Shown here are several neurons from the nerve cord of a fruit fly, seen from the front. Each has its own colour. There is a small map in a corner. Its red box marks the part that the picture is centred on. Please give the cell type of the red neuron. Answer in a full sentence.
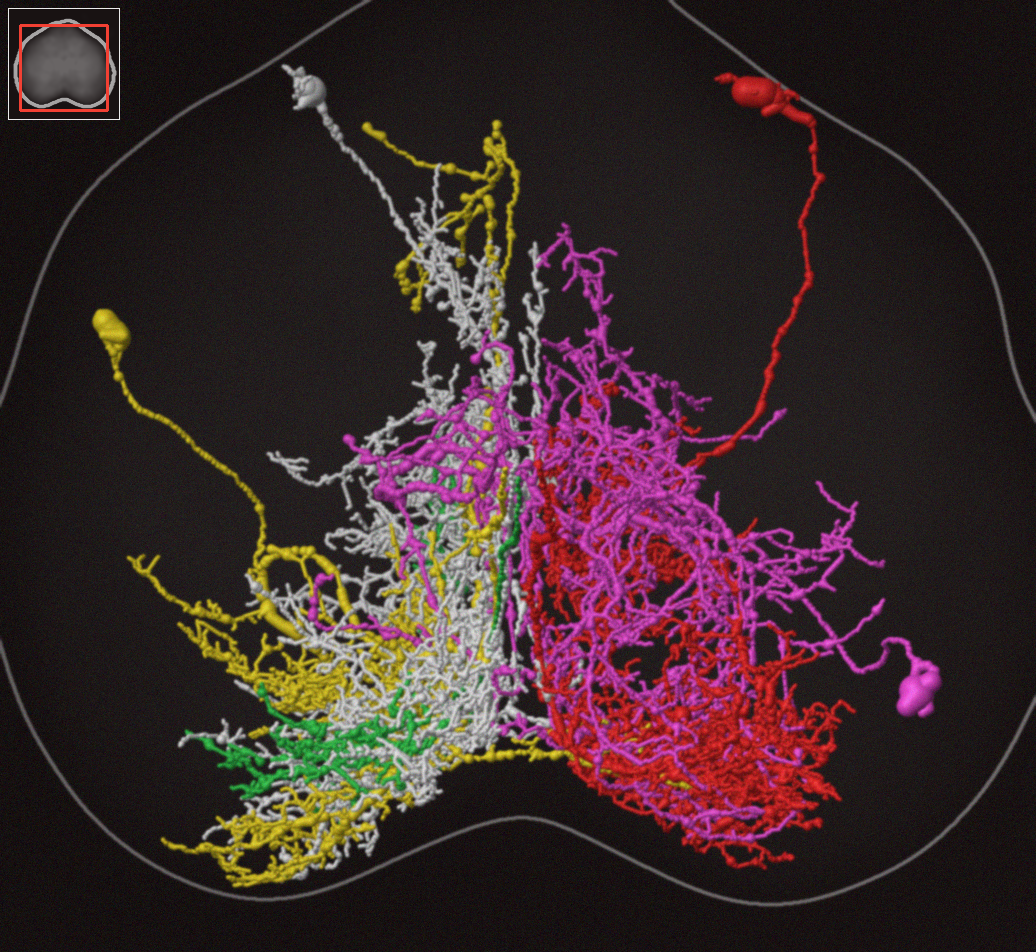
The cell type is AN17A002.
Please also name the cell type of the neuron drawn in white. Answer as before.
The cell type is AN17A009.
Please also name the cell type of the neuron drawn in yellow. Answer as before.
The cell type is AN17A018.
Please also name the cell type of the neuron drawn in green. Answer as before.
The cell type is DNpe029.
